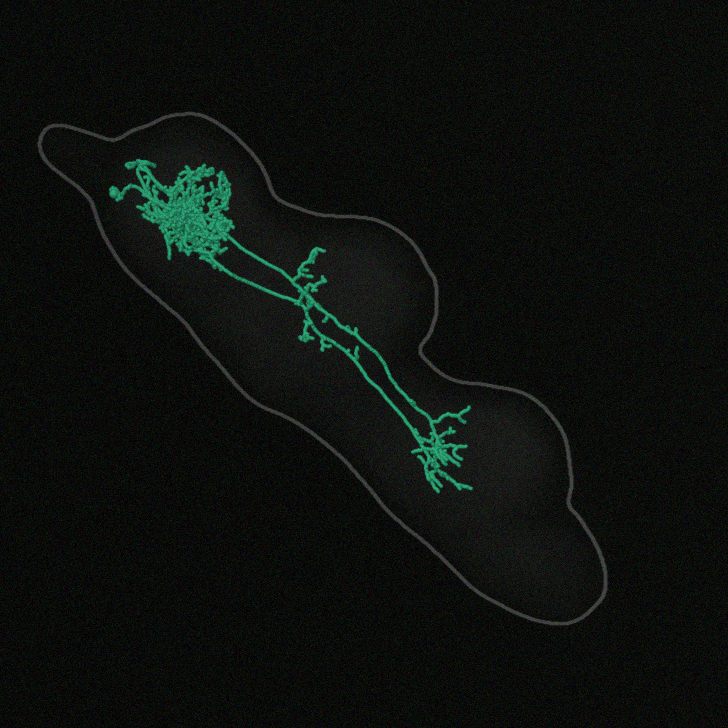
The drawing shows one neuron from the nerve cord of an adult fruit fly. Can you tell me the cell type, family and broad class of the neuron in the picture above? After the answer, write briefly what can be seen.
The cell type is IN01A002. Its family is hemilineage 01A. Its broad class is nerve-cord intrinsic neuron. In this view it is about as wide as it is tall.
